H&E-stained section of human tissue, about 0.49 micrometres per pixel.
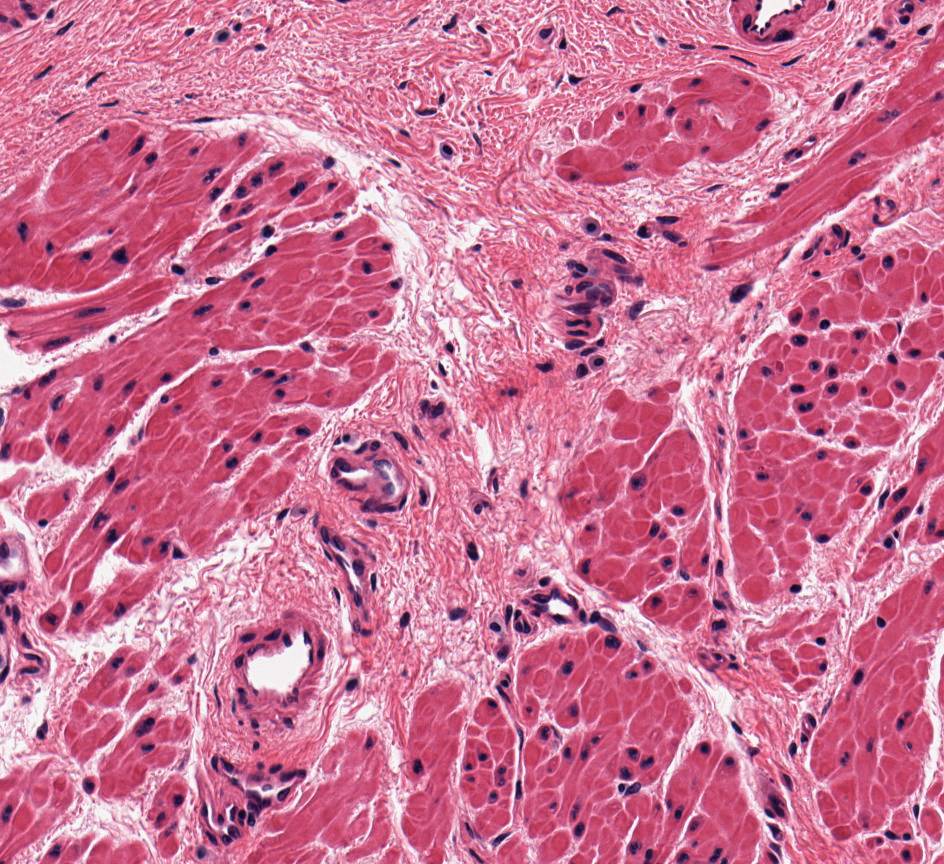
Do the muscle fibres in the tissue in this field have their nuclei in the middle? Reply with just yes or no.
Yes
